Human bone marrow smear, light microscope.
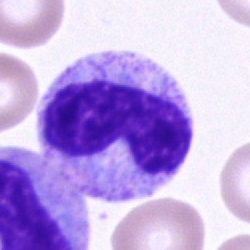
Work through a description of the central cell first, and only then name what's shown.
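You'll see a round, smooth outline here. The nucleus is a thick curved band, concave side facing down, with dark purple, densely clumped chromatin. Fine purple granules are scattered through the cytoplasm. This one's a metamyelocyte.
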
